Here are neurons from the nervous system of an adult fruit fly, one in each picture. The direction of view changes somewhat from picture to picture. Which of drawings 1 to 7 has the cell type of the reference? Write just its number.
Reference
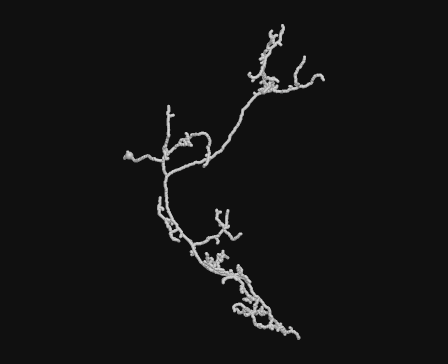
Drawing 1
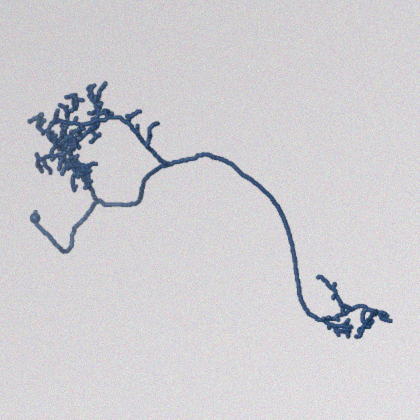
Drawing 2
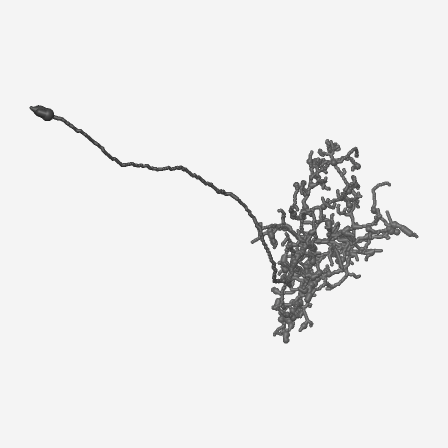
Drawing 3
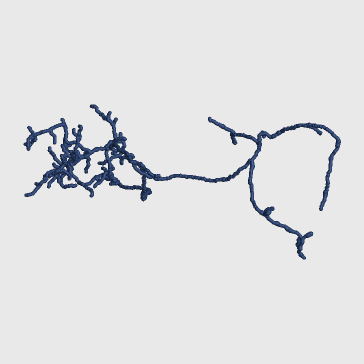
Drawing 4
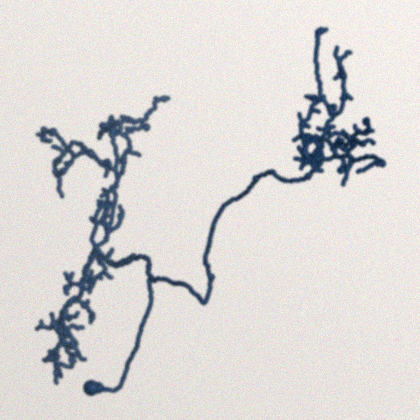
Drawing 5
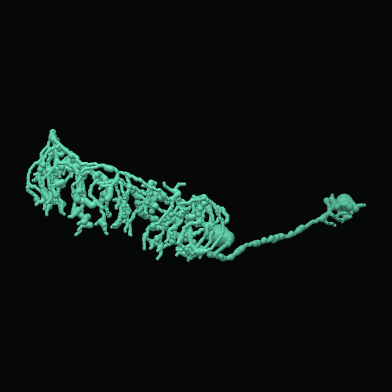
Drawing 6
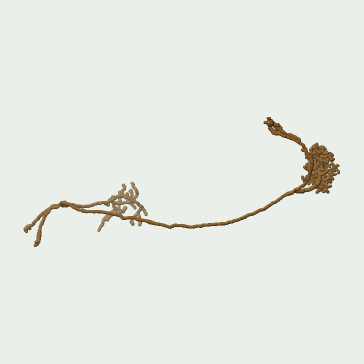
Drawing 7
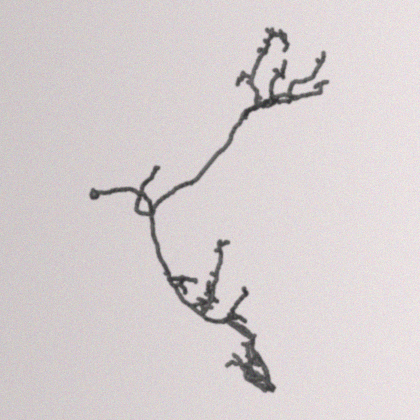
7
